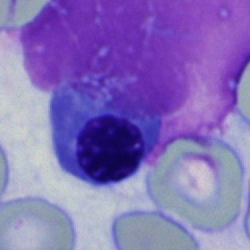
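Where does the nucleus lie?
Off-centre, towards the lower part of the cell.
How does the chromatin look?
Dense and dark purple, with coarse clumps.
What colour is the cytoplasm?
Deep blue.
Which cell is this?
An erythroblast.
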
